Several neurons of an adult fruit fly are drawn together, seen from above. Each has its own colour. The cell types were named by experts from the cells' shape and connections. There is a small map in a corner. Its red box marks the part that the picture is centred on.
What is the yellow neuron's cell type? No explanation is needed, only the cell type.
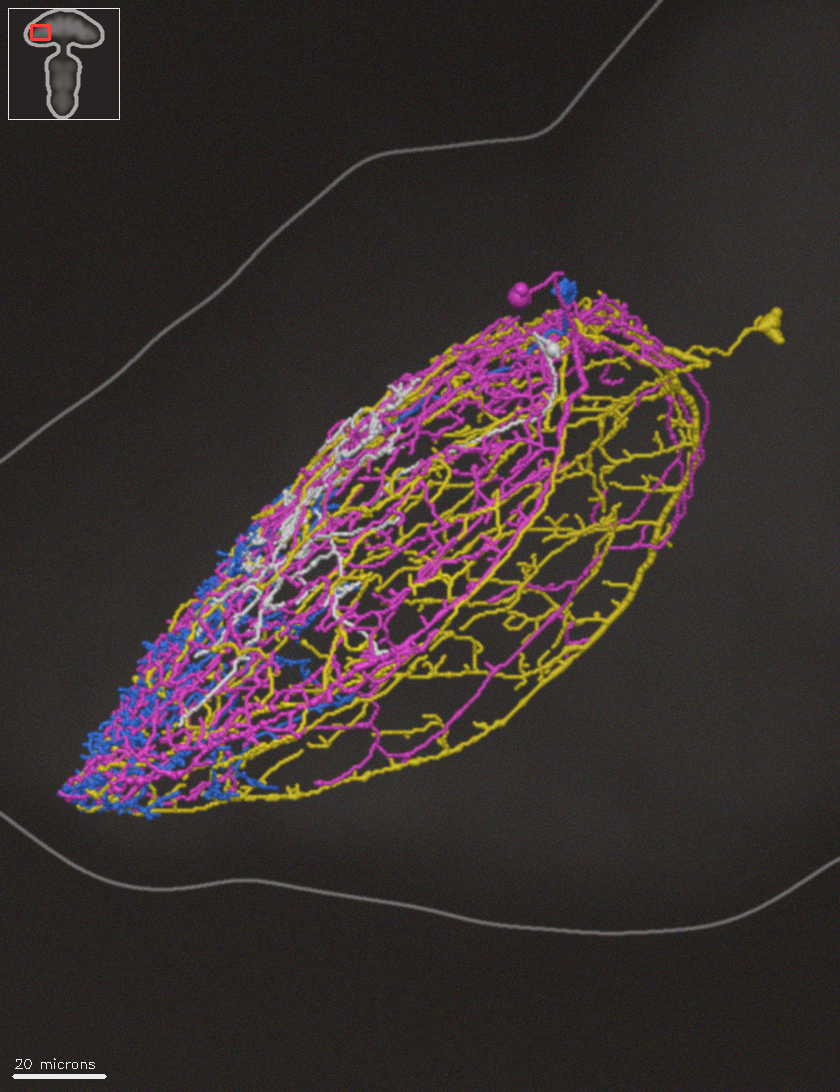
Cm33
